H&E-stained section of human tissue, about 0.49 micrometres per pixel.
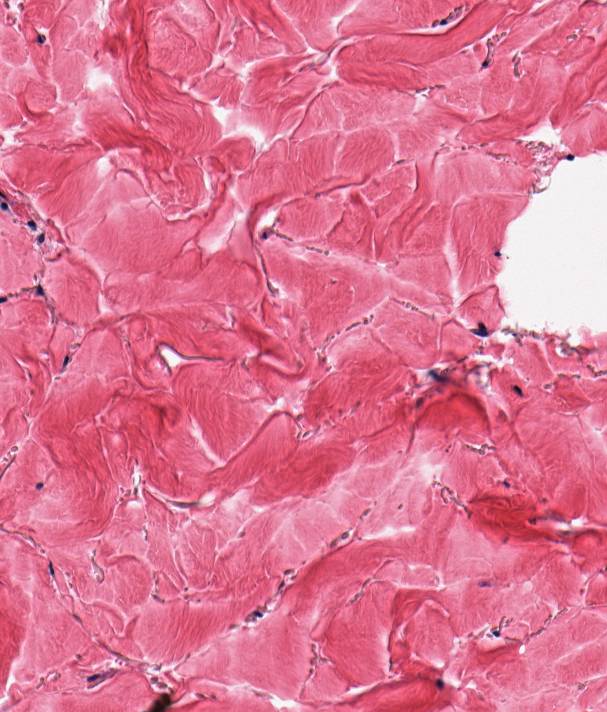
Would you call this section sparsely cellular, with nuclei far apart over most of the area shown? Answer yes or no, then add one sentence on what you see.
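Yes. Nuclei are sparse, small, dark and elongated, and lie along the thin septa between bundles.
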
